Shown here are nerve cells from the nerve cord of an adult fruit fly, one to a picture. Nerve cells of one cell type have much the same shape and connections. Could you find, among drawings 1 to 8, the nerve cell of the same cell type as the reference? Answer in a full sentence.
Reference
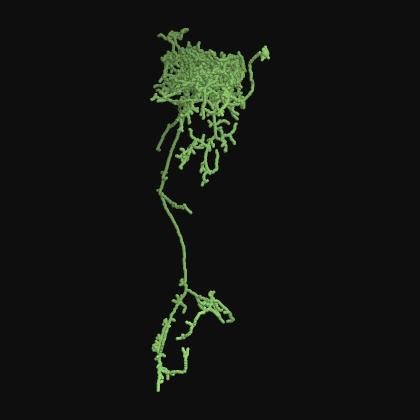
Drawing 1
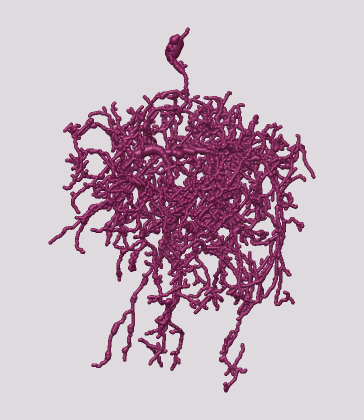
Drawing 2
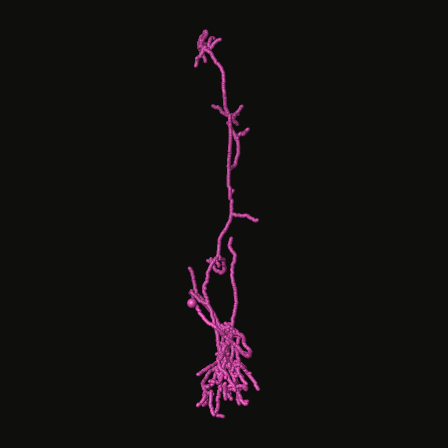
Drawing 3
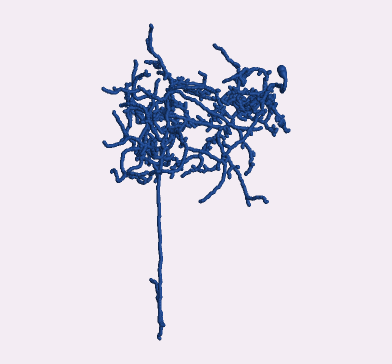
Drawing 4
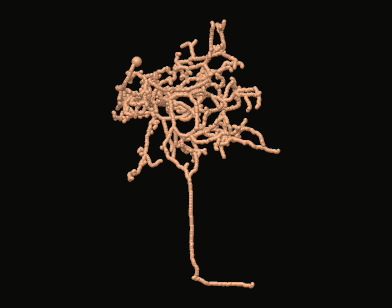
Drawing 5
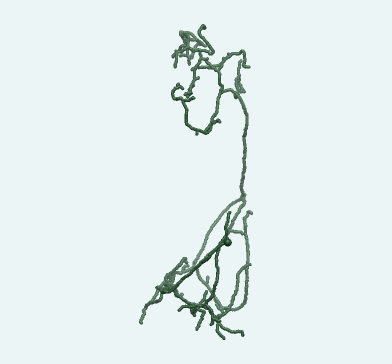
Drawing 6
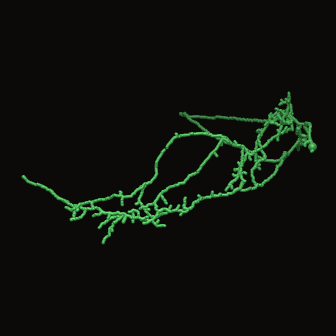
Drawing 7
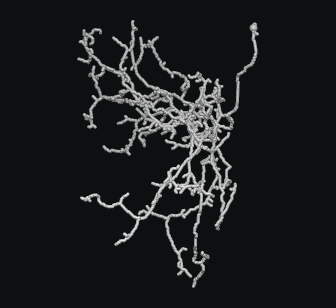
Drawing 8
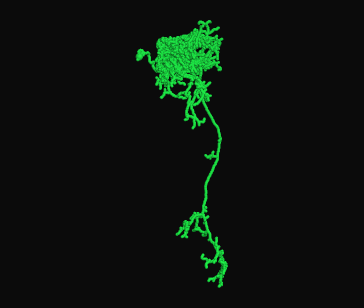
The nerve cell in drawing 8 is of the same cell type.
